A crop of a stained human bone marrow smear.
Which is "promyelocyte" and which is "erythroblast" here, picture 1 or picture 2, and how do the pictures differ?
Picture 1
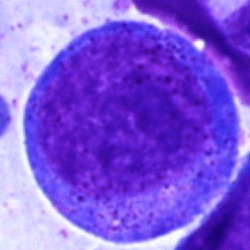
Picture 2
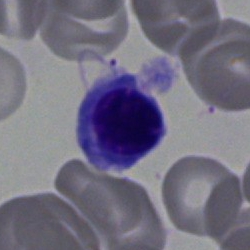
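The first picture, I'd say, is the promyelocyte, and the second is the erythroblast. Looking at the first, the outline is round and smooth, and the chromatin looks finely granular rather than coarsely clumped.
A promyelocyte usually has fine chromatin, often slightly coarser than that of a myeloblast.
Turning to the second, the cell is roughly round but its edge is slightly uneven, and the chromatin is dense and stains dark purple.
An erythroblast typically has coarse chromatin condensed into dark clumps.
I can't see a nucleolus anywhere in that nucleus. Its cytoplasm is blue, and I find no distinct granules in it.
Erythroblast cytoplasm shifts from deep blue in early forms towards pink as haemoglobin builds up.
There's also a pale purple granular clump touching the upper right edge of the erythroblast. And back in the first picture, darkly stained cells sit at the upper right and lower right edges.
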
